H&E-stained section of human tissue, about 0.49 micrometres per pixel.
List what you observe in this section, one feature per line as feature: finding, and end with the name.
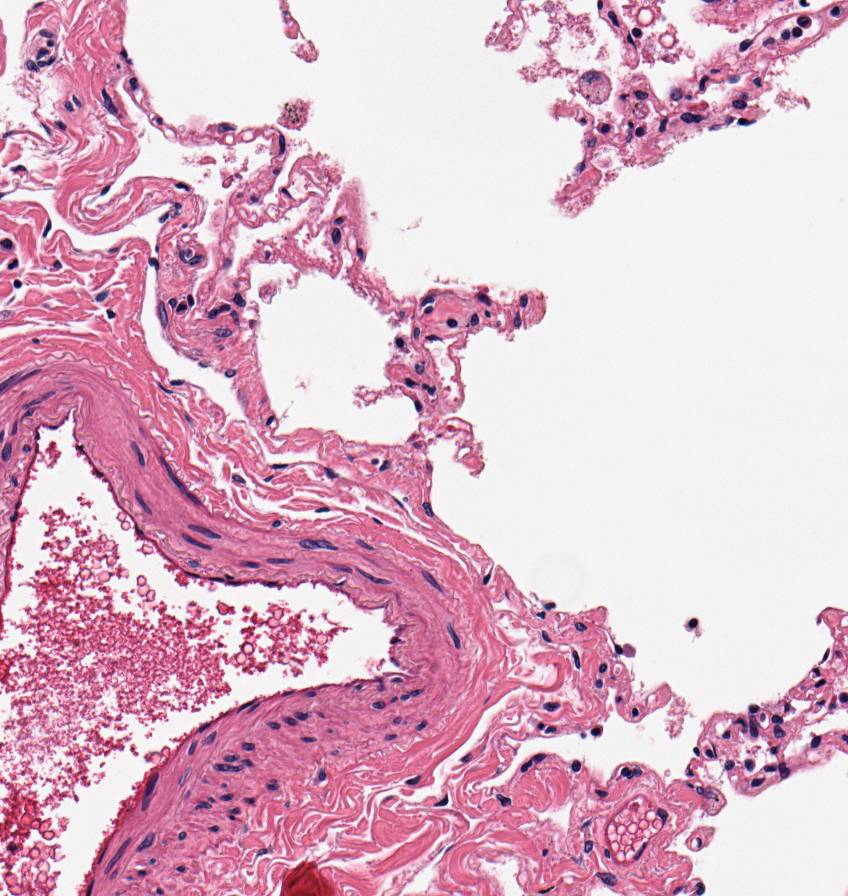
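Air spaces: large, empty, bounded by thin branching septa, right and upper field
Vessel: thick pink wall curving from left edge to bottom
Wall nuclei: elongated, aligned along the wall's length
Outside the wall: loose connective tissue of wavy pink collagen fibres
Name: lung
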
